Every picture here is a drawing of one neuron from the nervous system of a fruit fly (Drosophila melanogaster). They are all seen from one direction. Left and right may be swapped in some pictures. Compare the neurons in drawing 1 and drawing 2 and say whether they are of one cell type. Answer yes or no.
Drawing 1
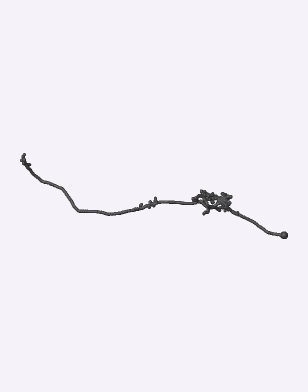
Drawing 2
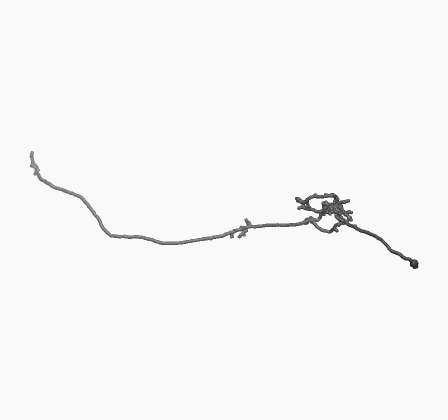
yes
